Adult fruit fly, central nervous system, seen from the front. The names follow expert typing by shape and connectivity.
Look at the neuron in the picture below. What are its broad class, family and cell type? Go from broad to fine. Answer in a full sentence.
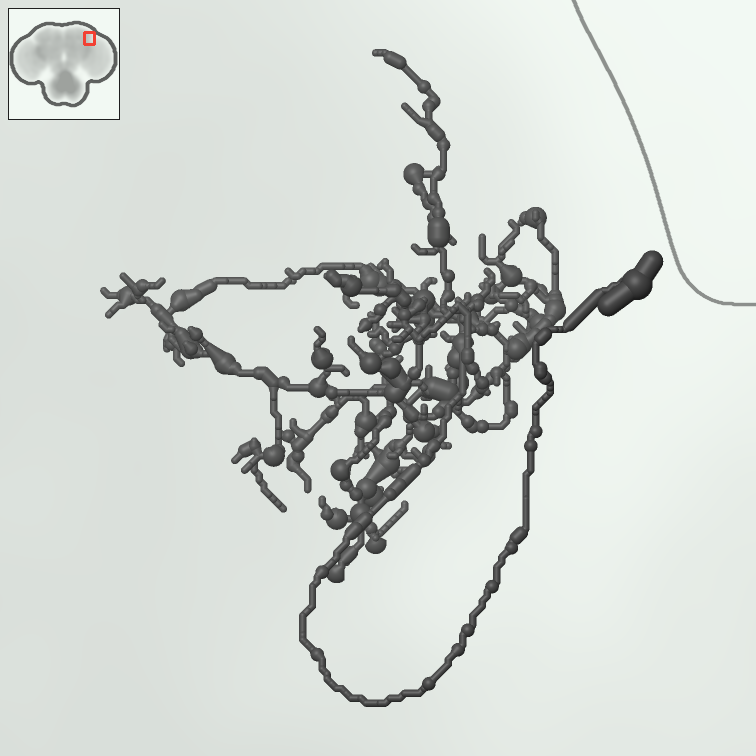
A central-brain intrinsic neuron of hemilineage LHl4_dorsal, type LHAV4g1.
